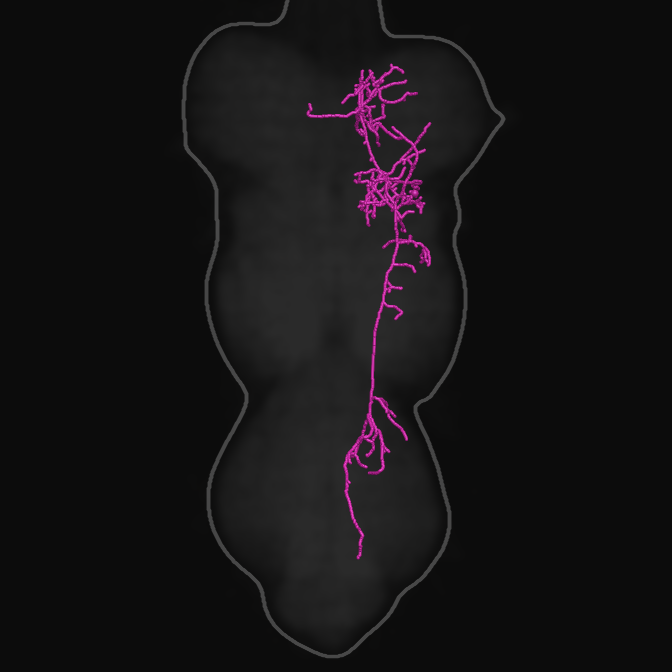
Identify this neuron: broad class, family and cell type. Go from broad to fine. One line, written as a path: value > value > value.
nerve-cord intrinsic neuron > hemilineage 12A > TN1c_d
